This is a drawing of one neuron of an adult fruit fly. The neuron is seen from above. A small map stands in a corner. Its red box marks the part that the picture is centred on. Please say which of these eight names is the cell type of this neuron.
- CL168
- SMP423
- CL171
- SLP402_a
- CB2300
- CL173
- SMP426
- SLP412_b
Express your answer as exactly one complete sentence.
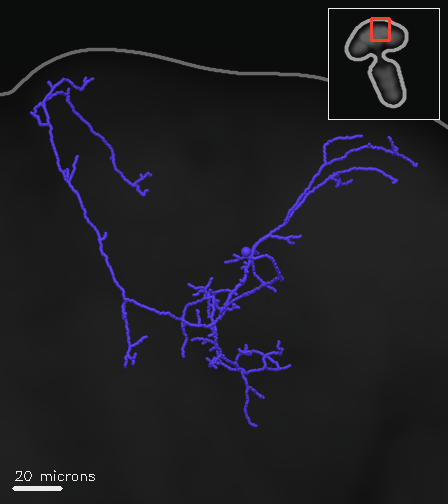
The cell type for the neuron is CL168.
